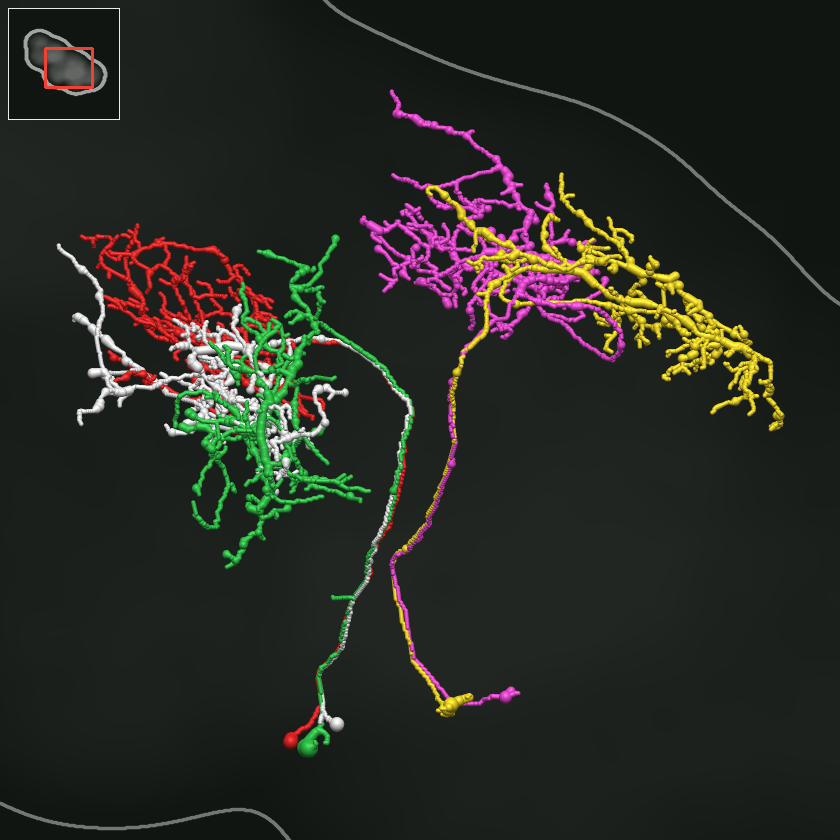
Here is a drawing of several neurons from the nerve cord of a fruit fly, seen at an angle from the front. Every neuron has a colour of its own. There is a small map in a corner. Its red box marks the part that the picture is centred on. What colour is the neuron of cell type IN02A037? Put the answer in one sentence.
The colour is yellow.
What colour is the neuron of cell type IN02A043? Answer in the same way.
The colour is magenta.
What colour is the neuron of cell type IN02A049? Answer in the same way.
The colour is red.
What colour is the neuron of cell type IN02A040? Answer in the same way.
The colour is white.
